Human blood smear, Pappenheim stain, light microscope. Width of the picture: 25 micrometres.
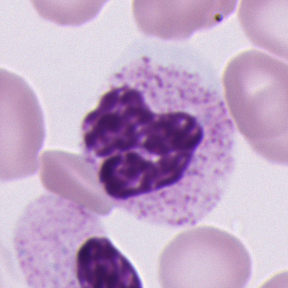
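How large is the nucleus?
About 10 micrometres across, with dense, dark purple chromatin broken by small pale clefts.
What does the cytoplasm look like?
Abundant and pale, with fine violet granules scattered throughout.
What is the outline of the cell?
Roughly round.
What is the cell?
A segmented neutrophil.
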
